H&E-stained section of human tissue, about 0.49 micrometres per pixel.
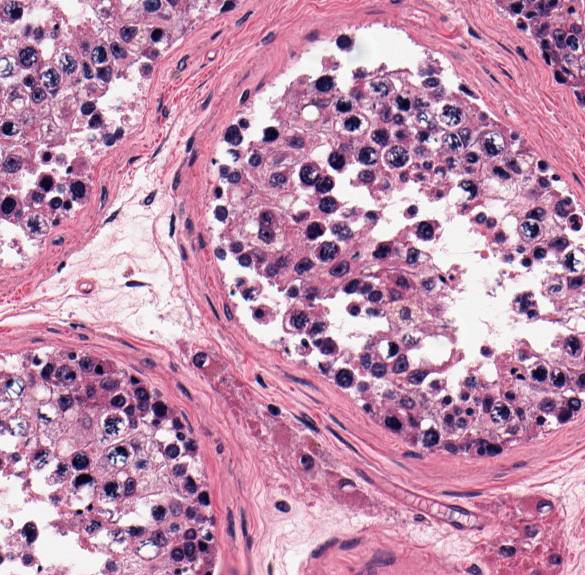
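Testis. Tubules bounded by thick, pink, layered fibrous walls containing flattened, elongated nuclei parallel to the tubule outline. Tubules filled with rounded cells, many with small, dark, compact round nuclei. Larger round nuclei with coarse, clumped chromatin scattered among cells of the large tubule.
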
